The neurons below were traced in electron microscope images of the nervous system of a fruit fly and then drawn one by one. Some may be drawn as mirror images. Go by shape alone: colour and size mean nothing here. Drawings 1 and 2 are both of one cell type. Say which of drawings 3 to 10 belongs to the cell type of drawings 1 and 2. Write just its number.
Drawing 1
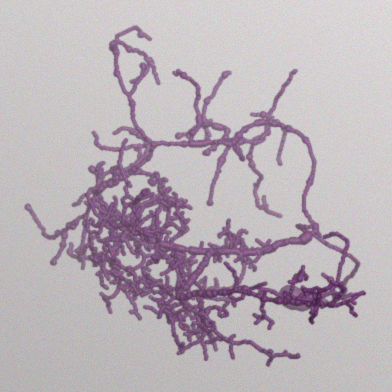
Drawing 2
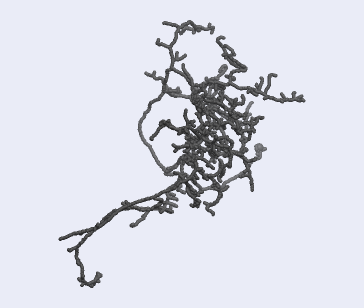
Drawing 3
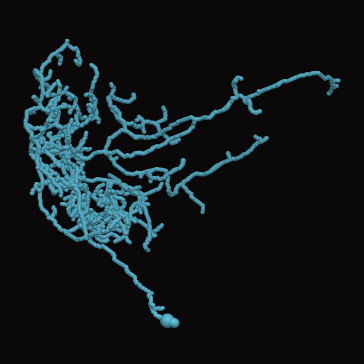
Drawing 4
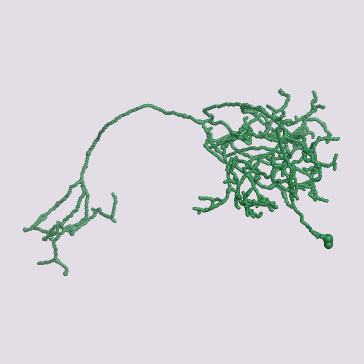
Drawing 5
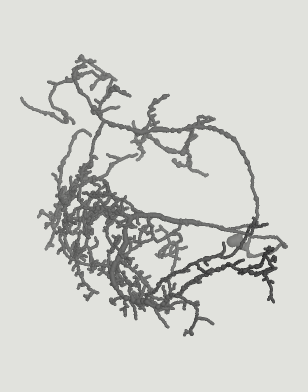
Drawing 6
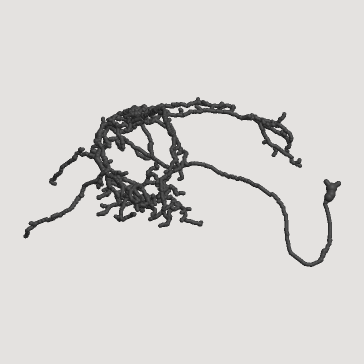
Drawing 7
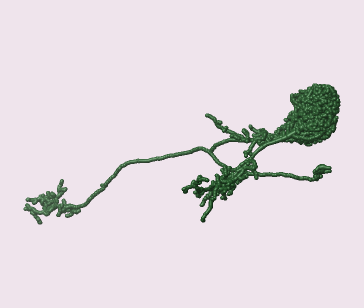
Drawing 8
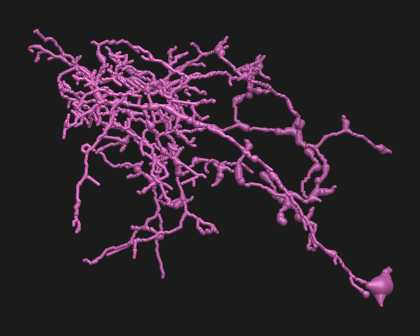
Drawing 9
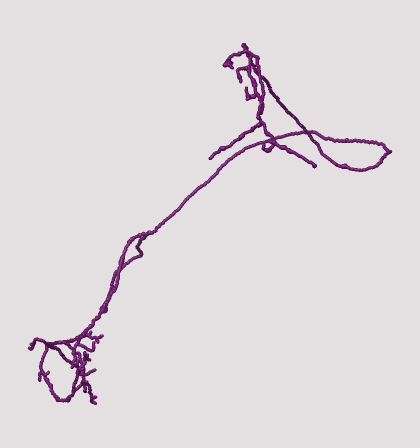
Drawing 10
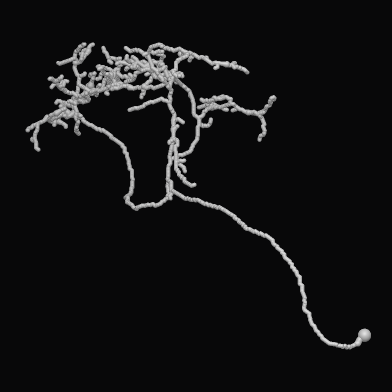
5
